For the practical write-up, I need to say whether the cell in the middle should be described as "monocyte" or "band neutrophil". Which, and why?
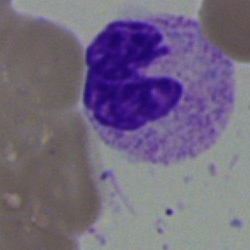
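This is a band neutrophil. The cytoplasm decides it: it is abundant and pale lilac, and fine purple granules fill it.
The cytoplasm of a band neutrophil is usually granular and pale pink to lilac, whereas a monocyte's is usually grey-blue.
The nucleus, sitting toward the left of the cell, is deeply indented, with a notch opening toward the right.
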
